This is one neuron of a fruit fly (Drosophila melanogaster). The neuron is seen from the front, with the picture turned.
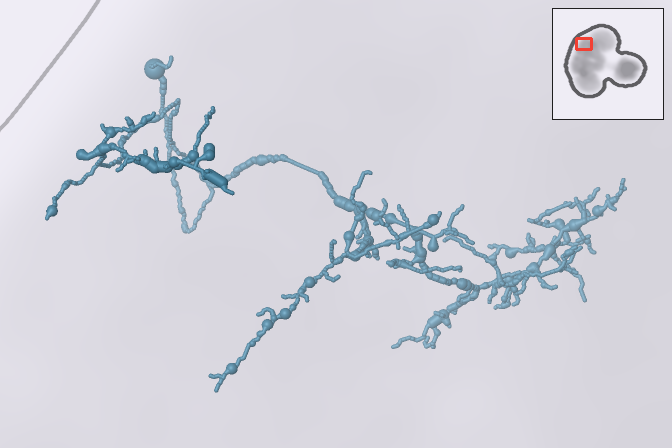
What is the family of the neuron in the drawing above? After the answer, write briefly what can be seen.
Its family is hemilineage LHd2. This is a central-brain intrinsic neuron. The cell body is at the upper left of the picture. Dozens of branch ends can be seen.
